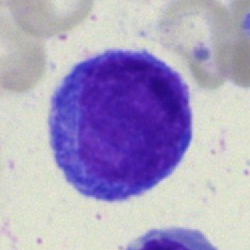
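Blast, round in outline as I see it, with no projections from the cell surface. Its cytoplasm makes a deep blue rim, widest on the left side, and I can't find any granules in it.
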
